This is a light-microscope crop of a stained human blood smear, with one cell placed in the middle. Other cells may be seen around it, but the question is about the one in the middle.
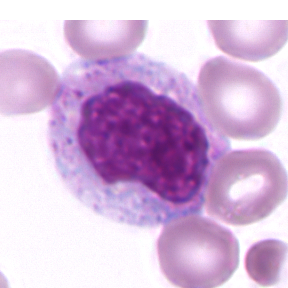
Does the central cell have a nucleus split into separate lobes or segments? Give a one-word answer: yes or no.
No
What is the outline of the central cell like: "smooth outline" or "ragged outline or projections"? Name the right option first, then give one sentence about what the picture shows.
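Smooth outline. The cell outline is roughly round with a smooth edge.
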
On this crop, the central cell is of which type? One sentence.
Centred in the crop is a metamyelocyte.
